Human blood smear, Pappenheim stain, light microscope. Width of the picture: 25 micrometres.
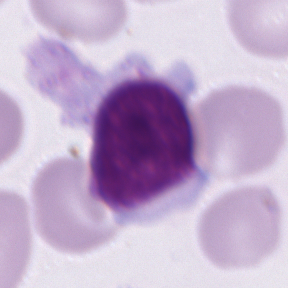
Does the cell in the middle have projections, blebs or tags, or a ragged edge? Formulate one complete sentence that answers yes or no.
Yes, this cell's edge is broken by ragged or frayed parts, projections, blebs or tags.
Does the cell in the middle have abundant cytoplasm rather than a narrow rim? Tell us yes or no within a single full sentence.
No, what surrounds the nucleus is just a narrow rim of cytoplasm.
